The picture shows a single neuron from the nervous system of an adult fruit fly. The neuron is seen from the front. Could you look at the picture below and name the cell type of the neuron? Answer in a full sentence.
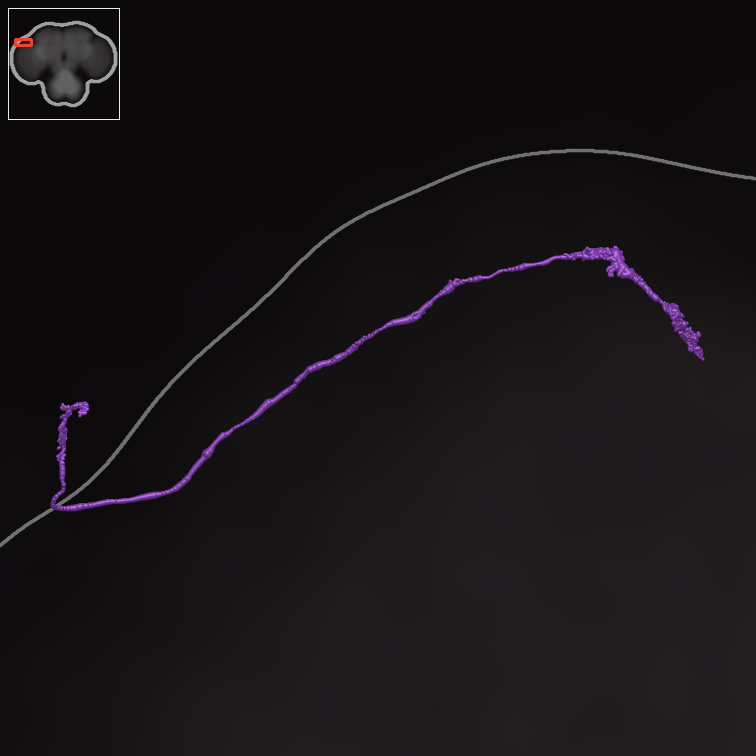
The cell type is R8y.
